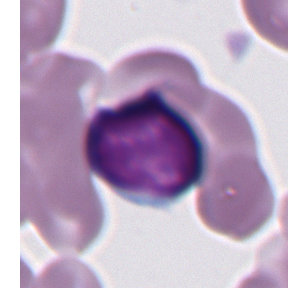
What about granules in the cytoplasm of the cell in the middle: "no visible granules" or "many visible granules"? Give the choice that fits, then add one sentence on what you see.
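No visible granules. The cytoplasm shows no granules.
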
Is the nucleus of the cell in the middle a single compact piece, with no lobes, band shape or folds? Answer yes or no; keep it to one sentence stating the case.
Yes, one compact round, oval or kidney-shaped mass makes up the nucleus.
